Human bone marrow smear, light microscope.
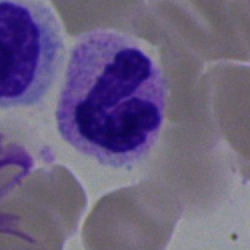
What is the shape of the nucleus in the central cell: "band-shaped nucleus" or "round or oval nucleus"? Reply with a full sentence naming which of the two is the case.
Shaped like a horseshoe, C, U or S, its nucleus lacks separate lobes.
